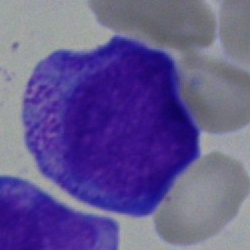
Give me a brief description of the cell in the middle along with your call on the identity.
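Outline irregular and angular, several corners, no smooth round edge. Cytoplasm deep blue, without clear vacuoles. Nucleus fills most of the cell, leaving a narrow cytoplasmic rim on most sides. Blast.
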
